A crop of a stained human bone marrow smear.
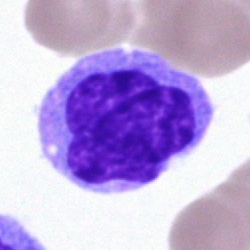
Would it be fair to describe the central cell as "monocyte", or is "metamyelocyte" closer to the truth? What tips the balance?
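This is a monocyte, not a metamyelocyte. First, the cytoplasm forms a moderate rim of pale blue-lilac around the nucleus.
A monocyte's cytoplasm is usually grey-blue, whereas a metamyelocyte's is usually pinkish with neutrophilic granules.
The blue tone of this rim, rather than a pinkish one, is what decides against a metamyelocyte. Next, the nucleus has a lobulated, folded outline with several shallow bulges. Then, the cell outline is roughly round and smooth. Last, one small clear vacuole lies in the cytoplasm at the lower left.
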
